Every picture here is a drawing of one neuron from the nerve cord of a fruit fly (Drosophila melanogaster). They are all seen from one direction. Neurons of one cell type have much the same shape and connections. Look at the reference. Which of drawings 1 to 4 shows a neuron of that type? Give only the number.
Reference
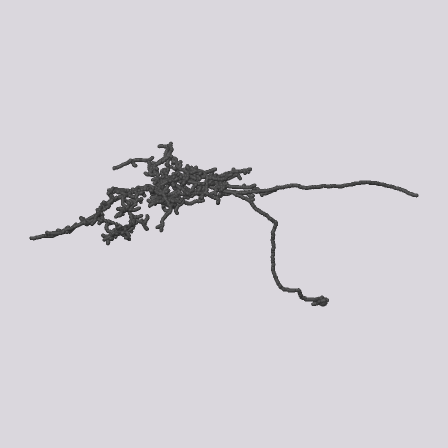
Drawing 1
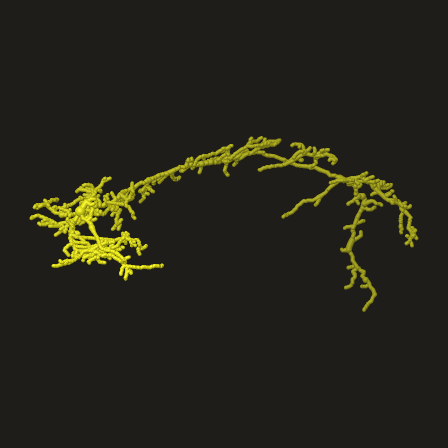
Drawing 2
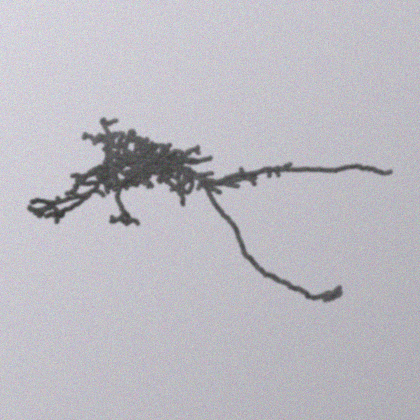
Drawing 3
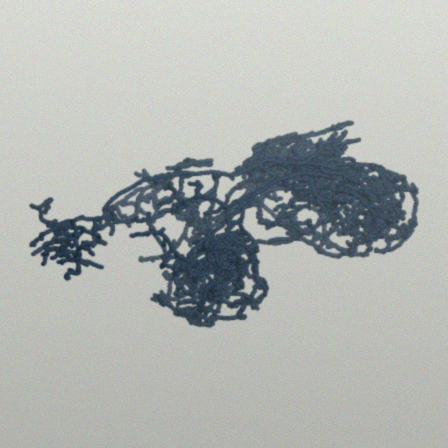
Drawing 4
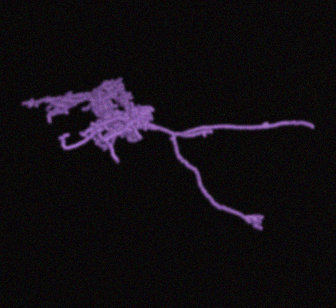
2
